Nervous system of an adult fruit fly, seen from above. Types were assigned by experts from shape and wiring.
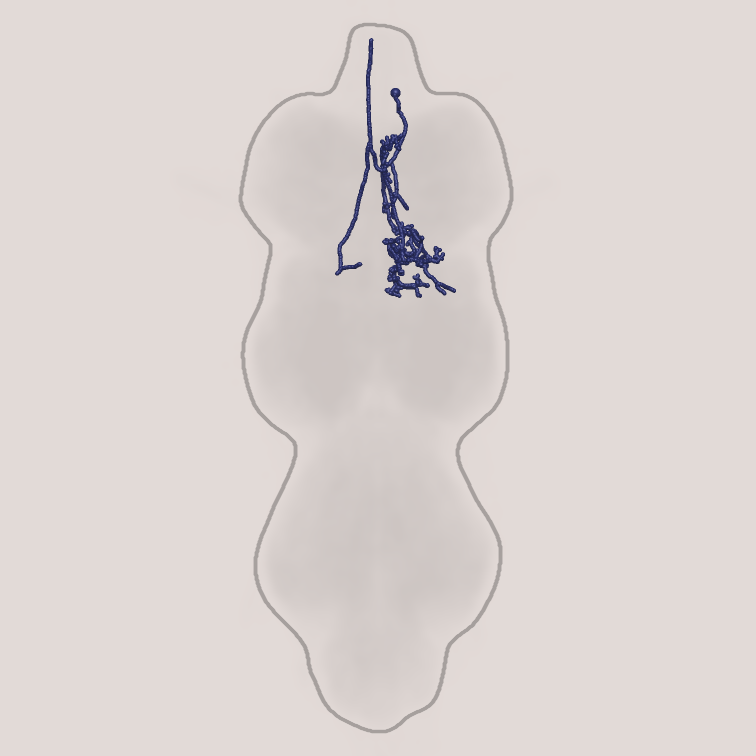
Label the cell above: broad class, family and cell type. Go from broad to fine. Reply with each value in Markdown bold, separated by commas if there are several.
**ascending neuron**, **hemilineage 08B**, **AN08B089**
